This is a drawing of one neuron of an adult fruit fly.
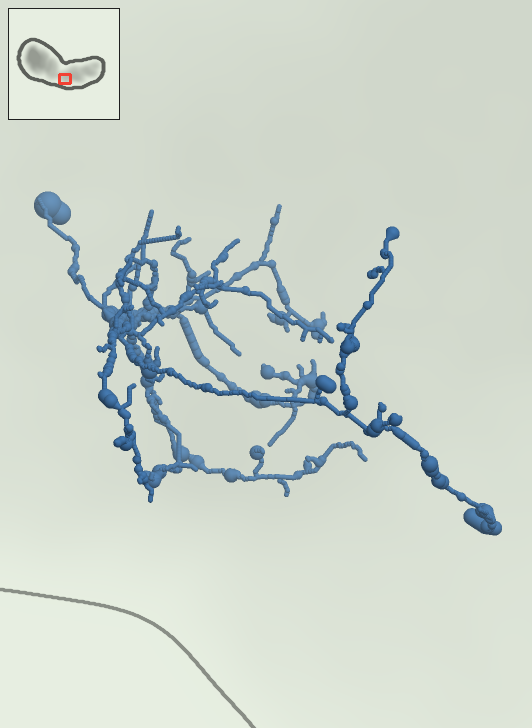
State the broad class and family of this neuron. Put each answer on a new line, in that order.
nerve-cord intrinsic neuron
hemilineage 09A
